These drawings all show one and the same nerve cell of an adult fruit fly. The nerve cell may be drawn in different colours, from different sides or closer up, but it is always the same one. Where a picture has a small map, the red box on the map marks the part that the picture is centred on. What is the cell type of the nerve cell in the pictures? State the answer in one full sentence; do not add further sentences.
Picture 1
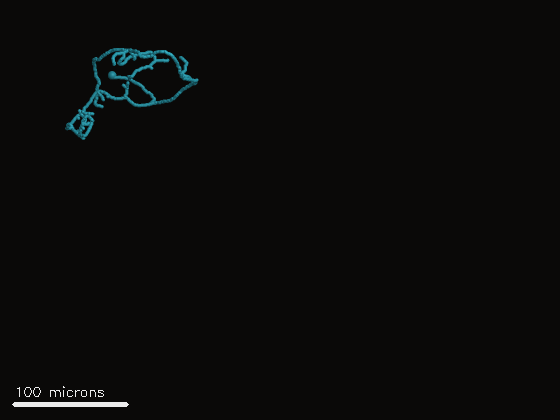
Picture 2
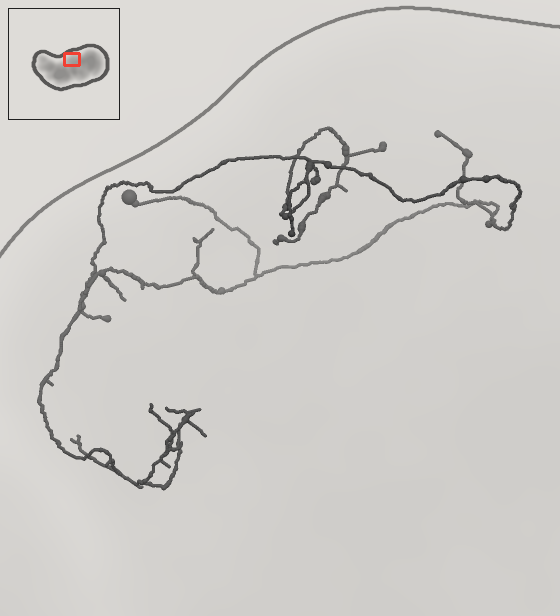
This nerve cell belongs to the cell type LHPV5b1.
